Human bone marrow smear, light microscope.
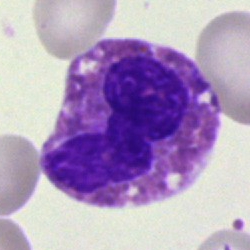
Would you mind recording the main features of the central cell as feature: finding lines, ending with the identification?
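Outline: roughly round, slightly uneven edge
Chromatin: dark purple, dense
Cytoplasm: plentiful, lilac-purple
Vacuoles: a few, small, clear, in cytoplasm near cell edge
Name: eosinophil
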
